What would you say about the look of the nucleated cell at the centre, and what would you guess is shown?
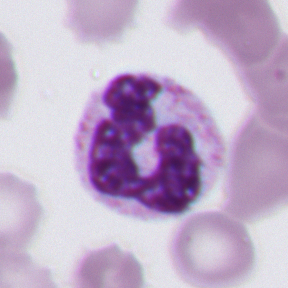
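A round, smooth outline encloses this cell. Its nuclear lobes curve around a pale central patch of cytoplasm, and no nucleoli are visible. Fine pink-violet granules lie scattered through the cytoplasm. It is a segmented neutrophil.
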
